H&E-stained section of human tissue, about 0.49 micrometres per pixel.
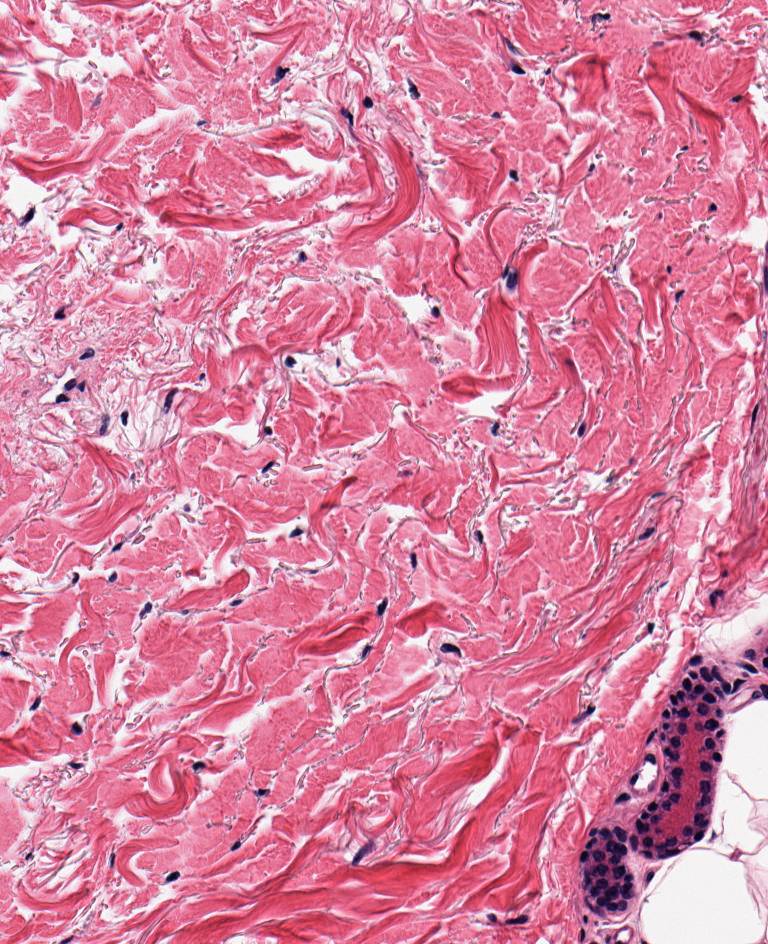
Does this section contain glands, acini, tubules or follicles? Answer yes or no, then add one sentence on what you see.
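Yes. A small cluster of glandular tubules lined by purple-staining cuboidal cells lies in the lower right corner.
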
